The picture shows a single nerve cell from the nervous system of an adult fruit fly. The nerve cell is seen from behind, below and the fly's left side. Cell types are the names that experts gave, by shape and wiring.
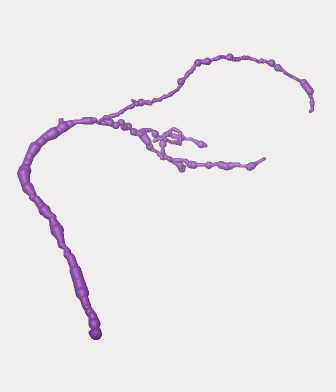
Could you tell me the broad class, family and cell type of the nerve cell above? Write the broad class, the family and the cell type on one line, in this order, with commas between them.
sensory neuron entering the brain, class mechanosensory, BM_Vib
